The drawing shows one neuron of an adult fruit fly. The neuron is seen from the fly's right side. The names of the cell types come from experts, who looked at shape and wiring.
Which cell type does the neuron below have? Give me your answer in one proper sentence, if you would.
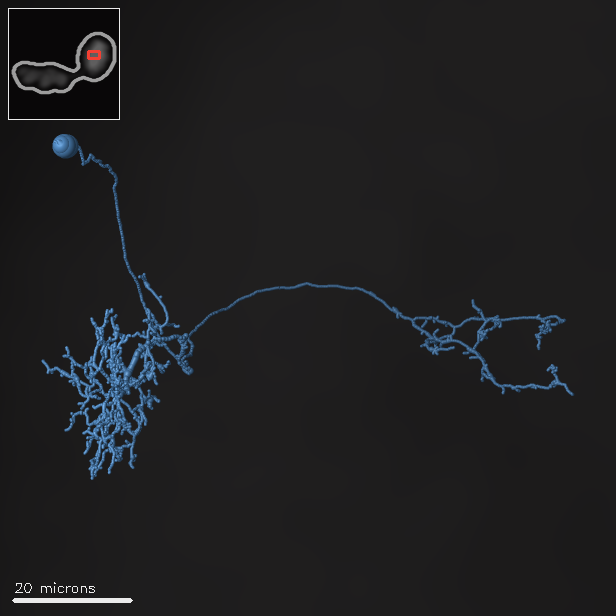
Among cell types, the one for this neuron is LC21.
